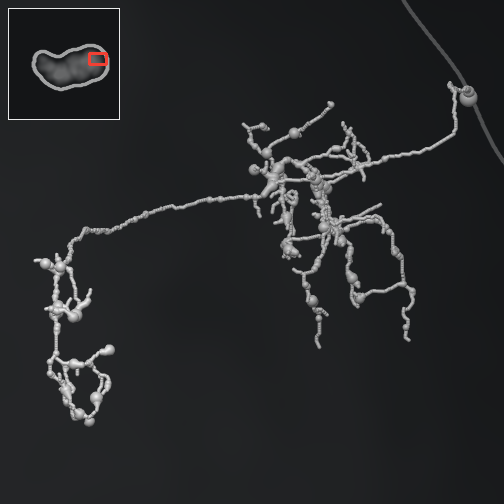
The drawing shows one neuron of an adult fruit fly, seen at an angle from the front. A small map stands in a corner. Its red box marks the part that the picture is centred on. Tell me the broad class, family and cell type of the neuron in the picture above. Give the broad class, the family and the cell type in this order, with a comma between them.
optic-lobe intrinsic neuron, Tm, Tm38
